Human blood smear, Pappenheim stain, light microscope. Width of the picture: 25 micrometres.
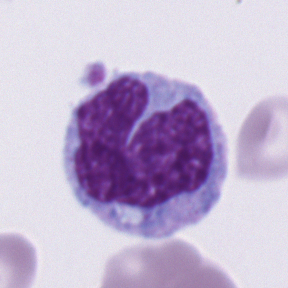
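Monocyte: notice the deep, narrow cleft that runs down into the nucleus from the top. The cell measures about 15 micrometres across and the nucleus about 12 micrometres, taking up about 60% of the cell's area. The cytoplasm is a pale greyish-blue, and its rim is widest along the bottom of the cell. Just below the nucleus, a few small clear spots sit in the cytoplasm.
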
